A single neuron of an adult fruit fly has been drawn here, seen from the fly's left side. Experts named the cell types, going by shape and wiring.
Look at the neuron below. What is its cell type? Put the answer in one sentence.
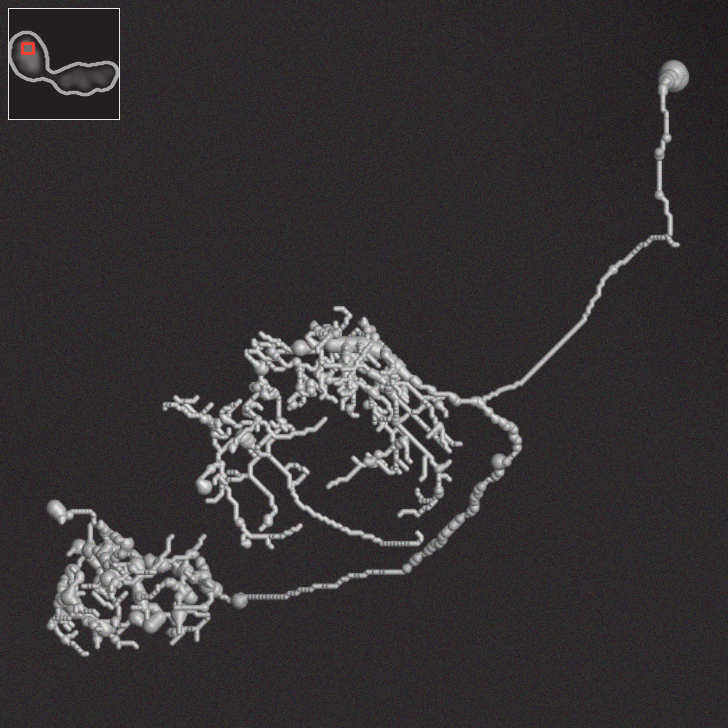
The cell type is hDeltaI.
